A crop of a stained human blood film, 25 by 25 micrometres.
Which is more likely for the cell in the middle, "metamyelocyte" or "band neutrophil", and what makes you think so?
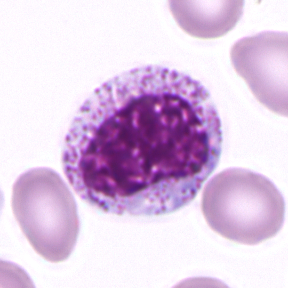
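Metamyelocyte, I'd say.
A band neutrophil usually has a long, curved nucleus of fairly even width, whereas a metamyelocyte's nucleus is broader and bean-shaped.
This nucleus measures about 12 by 9 micrometres, broad rather than long and narrow, and fills about 50% of a cell about 14 micrometres across. The cell is round with a smooth outline, and its chromatin is dark purple and coarsely clumped. A pale lilac rim of cytoplasm runs all around the nucleus, with many small reddish-purple granules scattered through it.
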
